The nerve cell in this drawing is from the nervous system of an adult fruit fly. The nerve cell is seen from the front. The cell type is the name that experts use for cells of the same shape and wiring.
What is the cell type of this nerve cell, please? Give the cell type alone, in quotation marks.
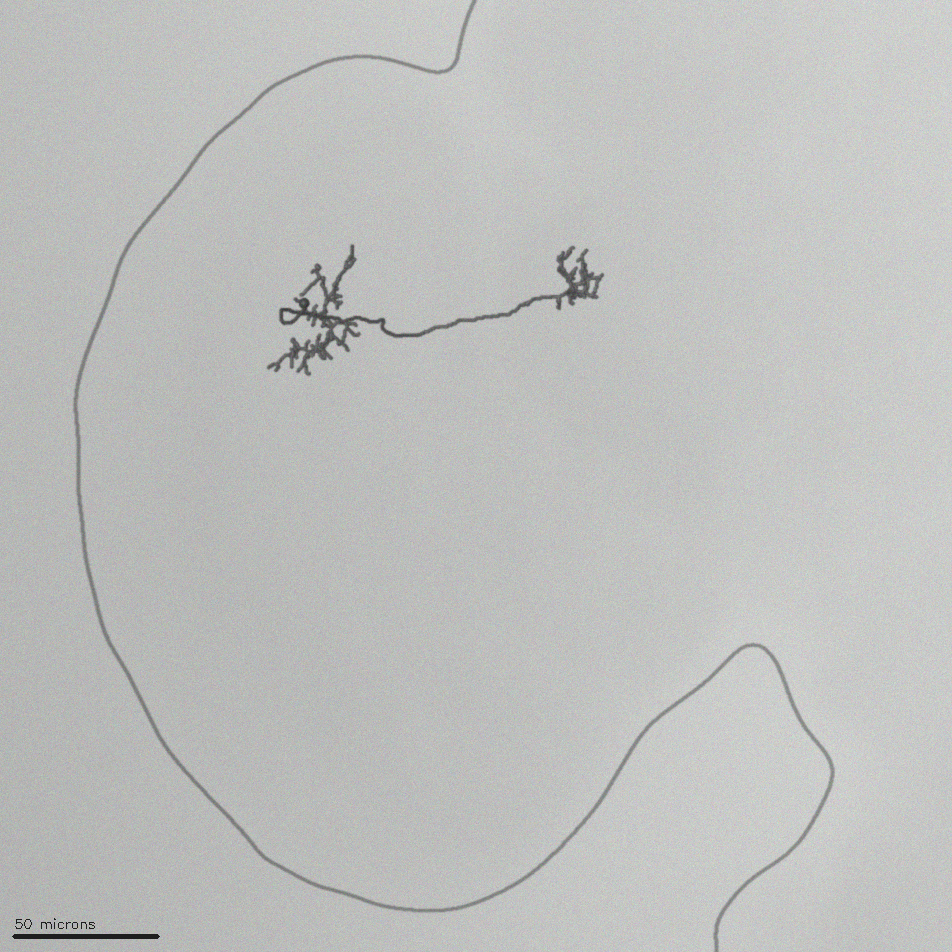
"Tm34"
